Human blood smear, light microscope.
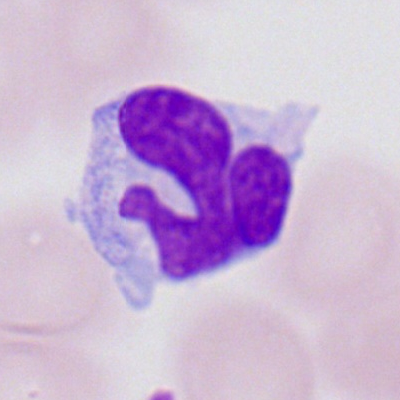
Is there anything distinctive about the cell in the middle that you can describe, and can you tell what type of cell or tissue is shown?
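The outline of this cell is irregular and angular, with ragged edges. Its chromatin stains dense and dark purple, with a mottled texture, and no nucleoli can be seen in the nucleus. The cytoplasm holds only fine, faint, dust-like granules. The cell is a monocyte.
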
